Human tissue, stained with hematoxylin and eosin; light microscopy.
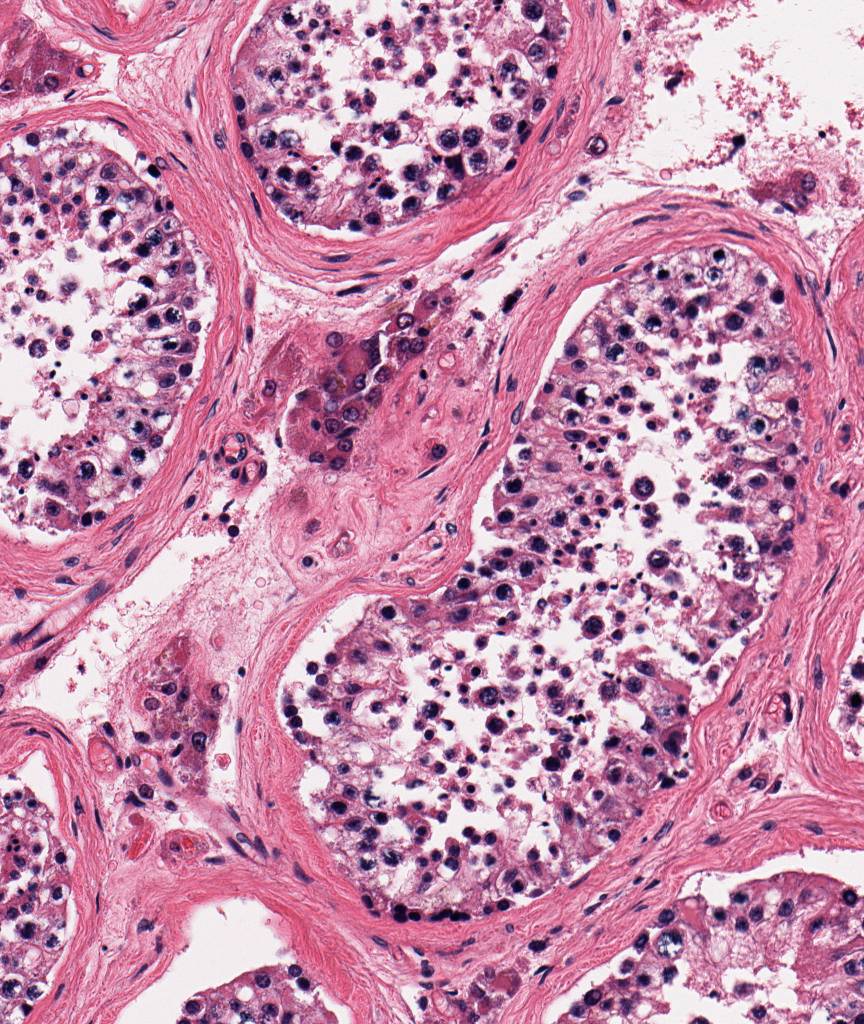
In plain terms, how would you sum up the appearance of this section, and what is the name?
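Cross-sectioned rounded tubules fill the field, largest centre-right. Thick pink layered fibrous tissue with flattened spindle-shaped nuclei wraps each. Many free cells inside have small, dense, very dark nuclei. Between tubules, left of centre, cluster large polygonal cells with abundant deep pink cytoplasm. This is testis.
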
